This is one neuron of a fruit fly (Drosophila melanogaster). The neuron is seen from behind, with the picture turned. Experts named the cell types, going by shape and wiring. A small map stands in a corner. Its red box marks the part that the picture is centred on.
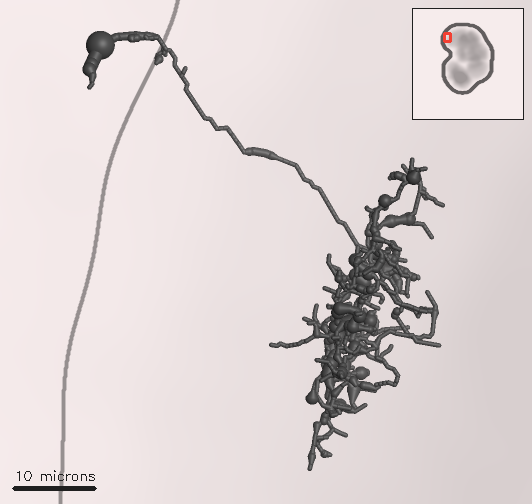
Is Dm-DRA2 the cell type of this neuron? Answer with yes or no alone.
no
